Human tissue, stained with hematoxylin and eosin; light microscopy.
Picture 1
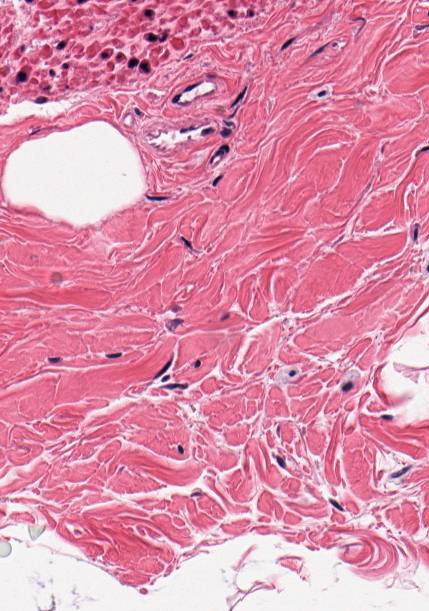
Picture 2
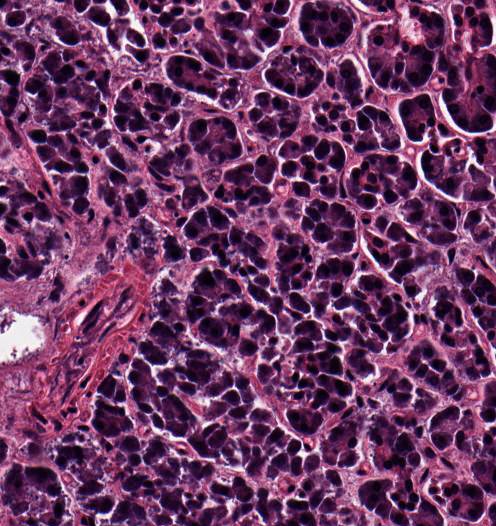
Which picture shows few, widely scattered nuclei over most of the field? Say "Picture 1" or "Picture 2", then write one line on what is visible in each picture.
Picture 1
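What picture 1 shows: Sparse, small, dark, elongated spindle-shaped nuclei lie scattered between the collagen bundles.
What picture 2 shows: Nearly the whole field is filled by rounded nests of tightly packed cells.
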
